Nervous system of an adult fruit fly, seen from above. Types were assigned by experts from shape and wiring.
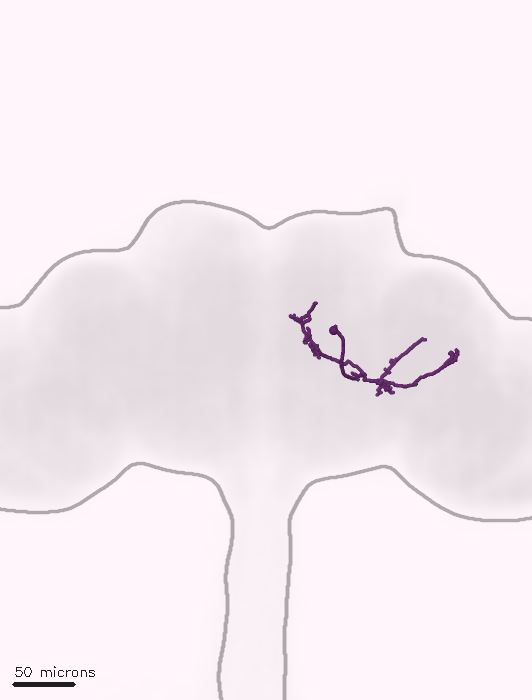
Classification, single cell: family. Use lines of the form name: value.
family: hemilineage SMPpd1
